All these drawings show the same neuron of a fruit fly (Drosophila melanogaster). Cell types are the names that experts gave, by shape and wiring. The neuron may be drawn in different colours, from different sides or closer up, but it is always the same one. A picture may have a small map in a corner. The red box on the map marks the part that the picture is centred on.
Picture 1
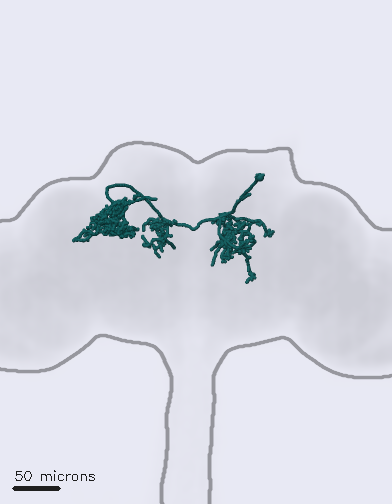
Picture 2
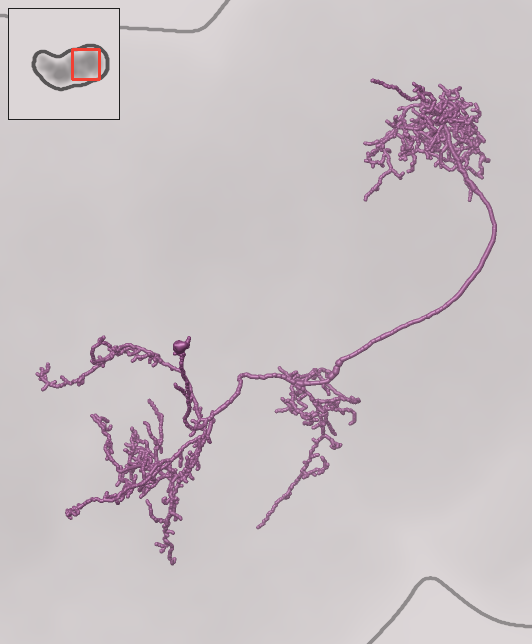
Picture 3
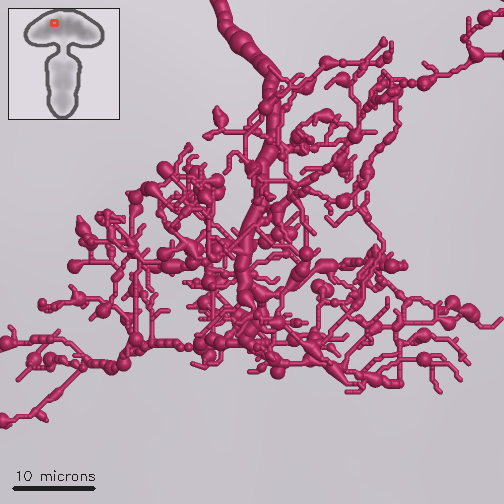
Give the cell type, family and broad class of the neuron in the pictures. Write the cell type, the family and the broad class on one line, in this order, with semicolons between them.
mAL_m11; hemilineage CREa1_ventral; central-brain intrinsic neuron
